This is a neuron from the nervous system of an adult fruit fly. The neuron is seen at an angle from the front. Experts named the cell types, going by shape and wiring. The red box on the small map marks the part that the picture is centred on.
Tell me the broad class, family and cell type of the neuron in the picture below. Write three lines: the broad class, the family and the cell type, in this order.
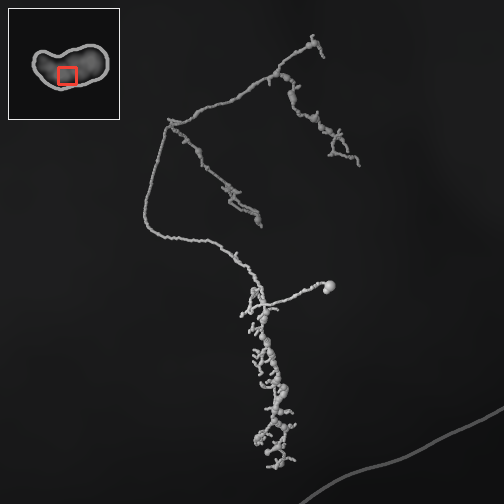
optic-lobe intrinsic neuron
TmY
TmY9a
